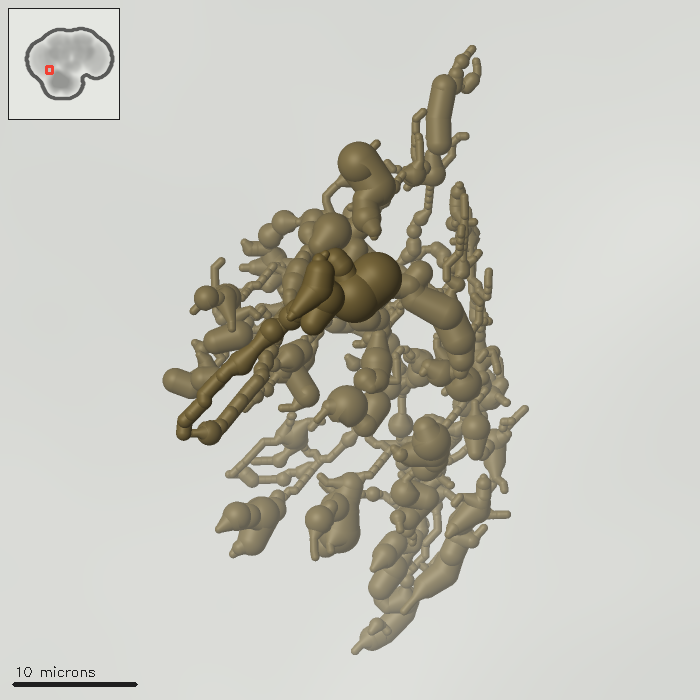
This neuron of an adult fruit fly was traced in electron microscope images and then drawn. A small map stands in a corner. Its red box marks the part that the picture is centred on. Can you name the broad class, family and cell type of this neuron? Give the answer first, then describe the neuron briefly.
This is an optic-lobe intrinsic neuron. Its family is Dm. It is of cell type Dm4. Its cell body lies in the middle of the picture. By the scale bar it is about 50 microns tall in this view. The picture shows dozens of branch ends.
